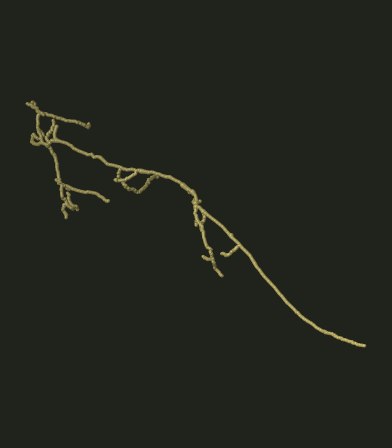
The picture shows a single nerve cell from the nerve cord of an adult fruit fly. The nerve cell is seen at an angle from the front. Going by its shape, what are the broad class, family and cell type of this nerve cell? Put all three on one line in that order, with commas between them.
descending neuron, hemilineage LB12, DNge016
